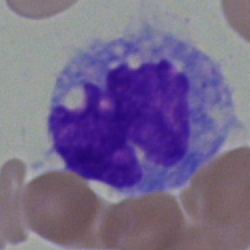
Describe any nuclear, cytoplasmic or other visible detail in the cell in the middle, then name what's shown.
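The outline is roughly round. Its nucleus is irregular and folded, with clefts cutting into its edge. A moderate rim of pale grey-blue cytoplasm surrounds it, and fine, faint lilac granules are scattered through that cytoplasm. This is a monocyte.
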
